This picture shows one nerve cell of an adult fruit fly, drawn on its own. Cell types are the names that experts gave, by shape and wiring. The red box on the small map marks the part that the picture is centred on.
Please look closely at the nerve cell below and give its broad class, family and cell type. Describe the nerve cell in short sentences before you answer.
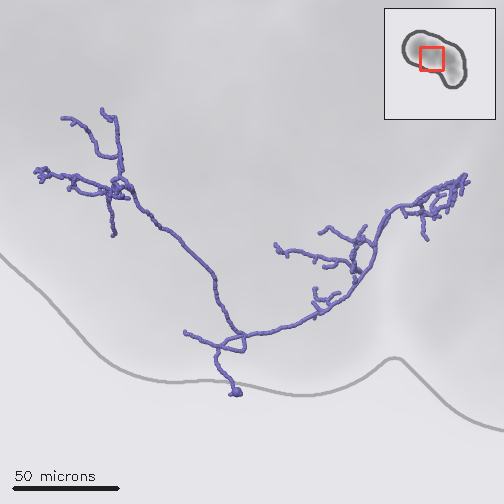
The cell body is at the bottom of the picture. By the scale bar it is about 200 microns wide in this view. It is a central-brain intrinsic neuron. Its family is hemilineage VLPd&p1_posterior. The cell type is LoVP81.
